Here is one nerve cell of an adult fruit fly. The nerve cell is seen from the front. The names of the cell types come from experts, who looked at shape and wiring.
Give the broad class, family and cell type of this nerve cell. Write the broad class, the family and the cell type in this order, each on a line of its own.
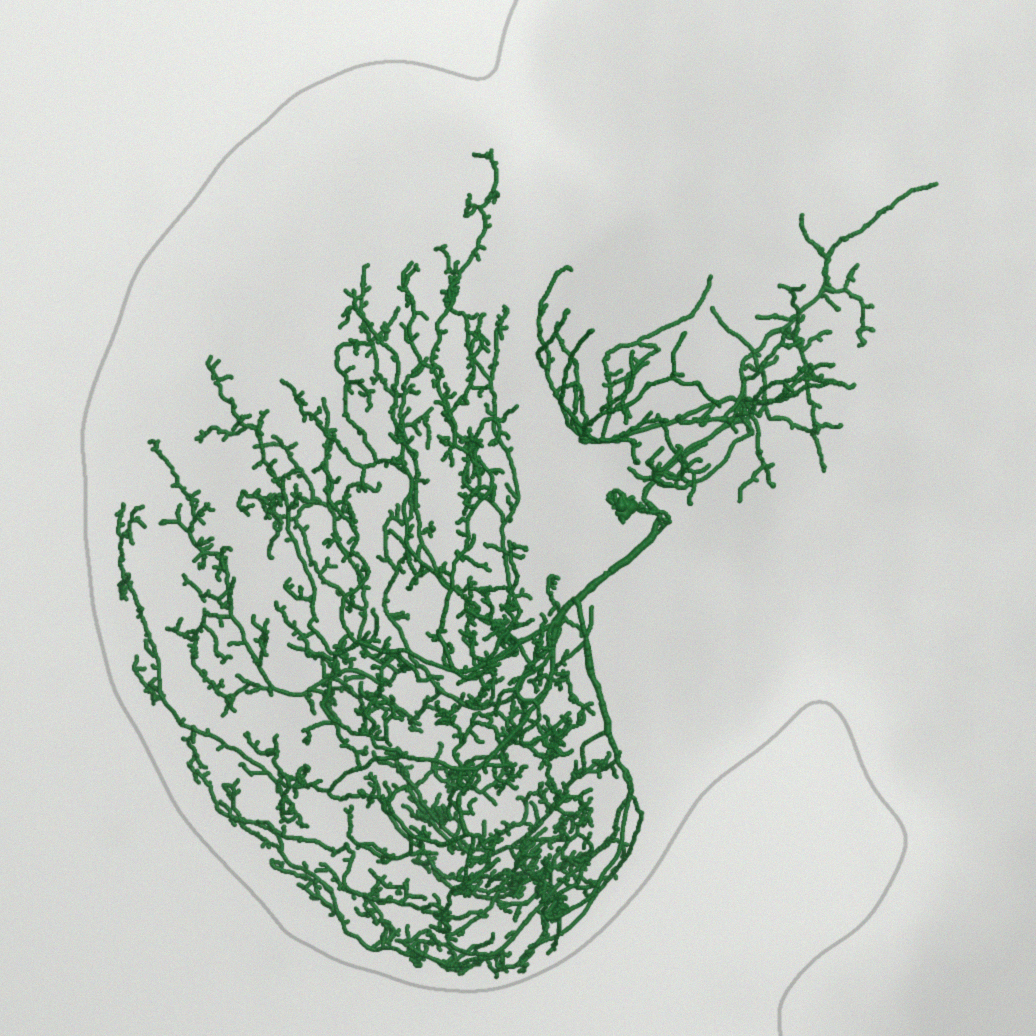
visual projection neuron
MeVP
MeVP51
